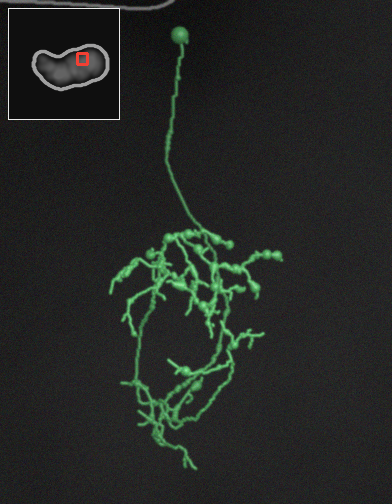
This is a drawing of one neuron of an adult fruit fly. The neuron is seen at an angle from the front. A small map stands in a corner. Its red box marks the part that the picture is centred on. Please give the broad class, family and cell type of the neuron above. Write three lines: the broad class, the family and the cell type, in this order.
central-brain intrinsic neuron
class CX
vDeltaD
